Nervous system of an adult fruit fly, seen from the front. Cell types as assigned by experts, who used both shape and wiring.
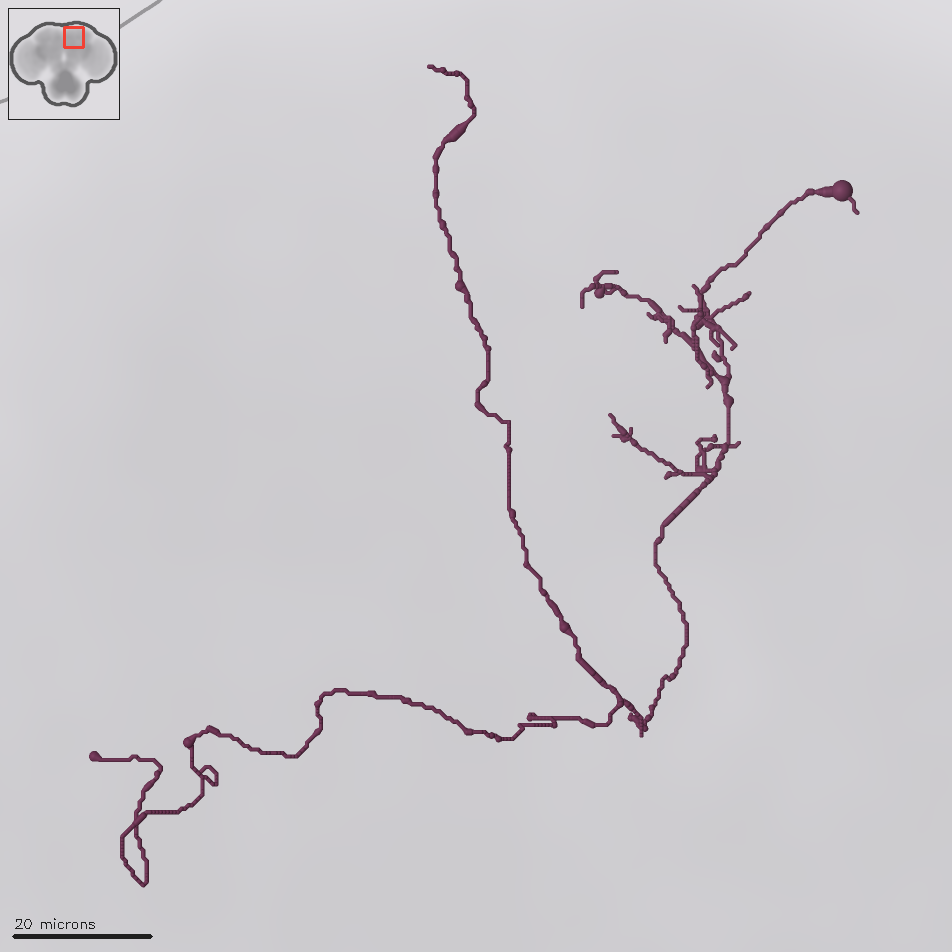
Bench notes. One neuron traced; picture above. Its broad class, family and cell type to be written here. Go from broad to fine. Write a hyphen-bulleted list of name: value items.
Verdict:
- broad class: central-brain intrinsic neuron
- family: class Kenyon Cell
- cell type: KCab-s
